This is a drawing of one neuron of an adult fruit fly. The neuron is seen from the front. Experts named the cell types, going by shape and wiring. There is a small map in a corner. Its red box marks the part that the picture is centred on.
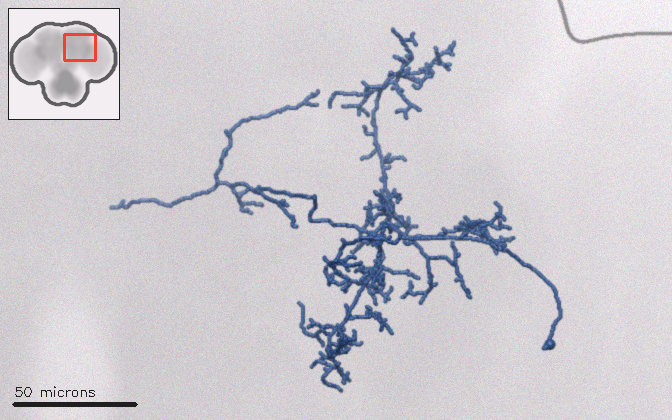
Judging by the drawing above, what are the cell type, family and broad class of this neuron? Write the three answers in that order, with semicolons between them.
AVLP168; hemilineage VLPl2_medial; central-brain intrinsic neuron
